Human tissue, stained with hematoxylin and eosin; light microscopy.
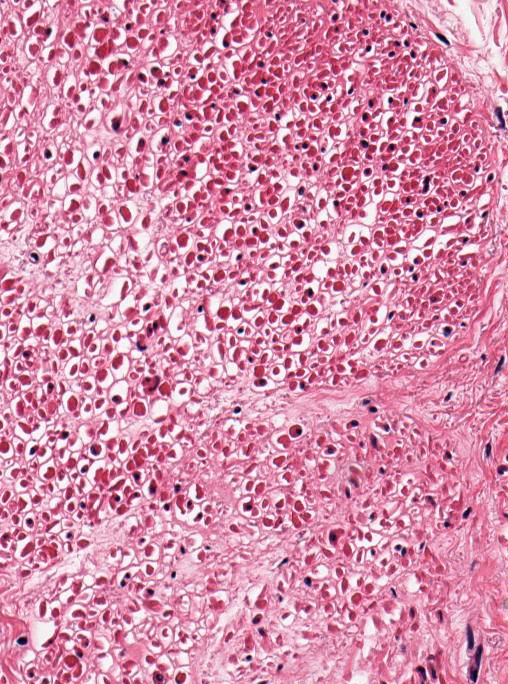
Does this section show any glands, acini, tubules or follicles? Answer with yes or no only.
No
